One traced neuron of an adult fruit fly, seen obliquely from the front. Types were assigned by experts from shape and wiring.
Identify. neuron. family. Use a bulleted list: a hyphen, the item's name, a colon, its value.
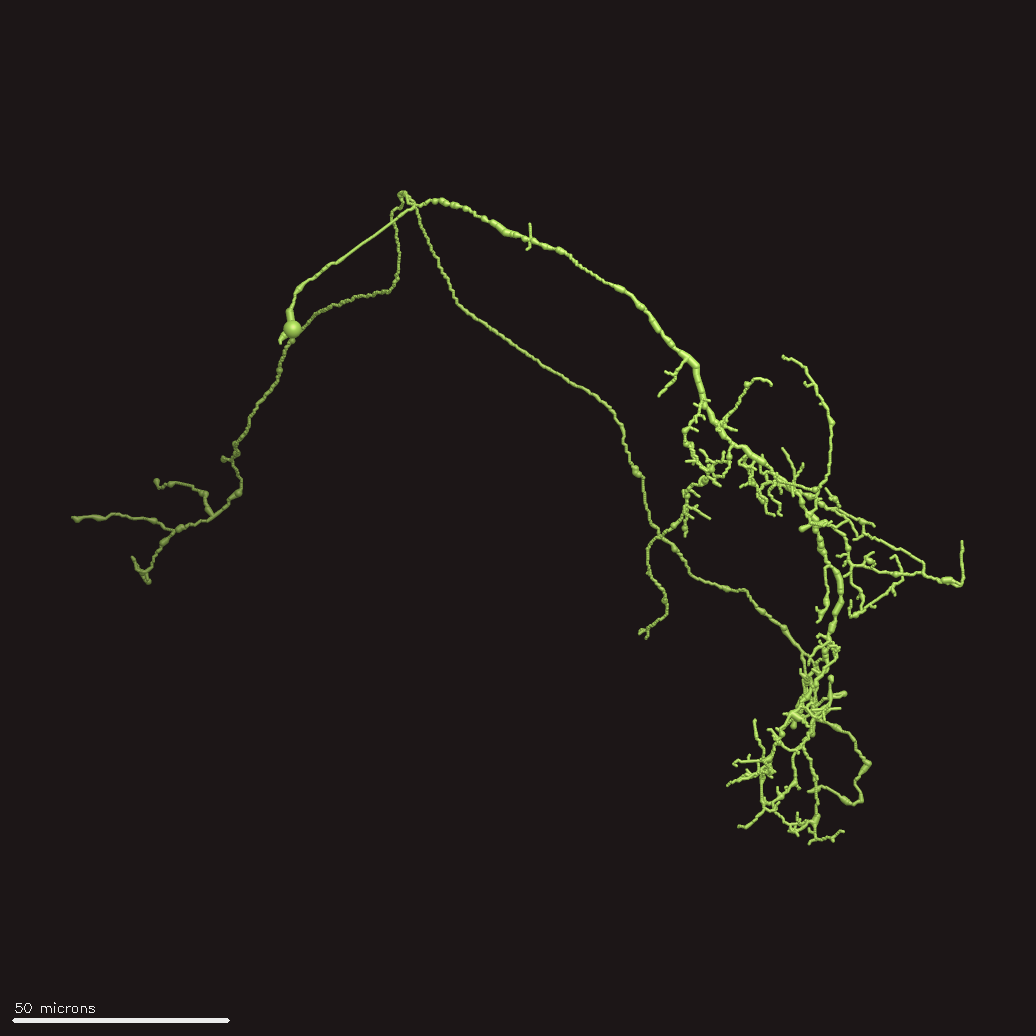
- family: hemilineage SMPad1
